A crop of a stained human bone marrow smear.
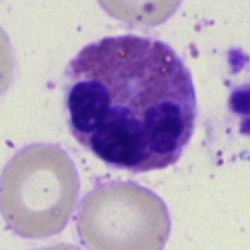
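Eosinophil in a stained human bone marrow smear. Its nuclear lobes lie across the lower half of the cell, and the chromatin looks dense, dark purple and coarsely clumped. The cytoplasm is abundant and, to my eye, a mottled purple; in its upper part I can make out a few small reddish-orange granules.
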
